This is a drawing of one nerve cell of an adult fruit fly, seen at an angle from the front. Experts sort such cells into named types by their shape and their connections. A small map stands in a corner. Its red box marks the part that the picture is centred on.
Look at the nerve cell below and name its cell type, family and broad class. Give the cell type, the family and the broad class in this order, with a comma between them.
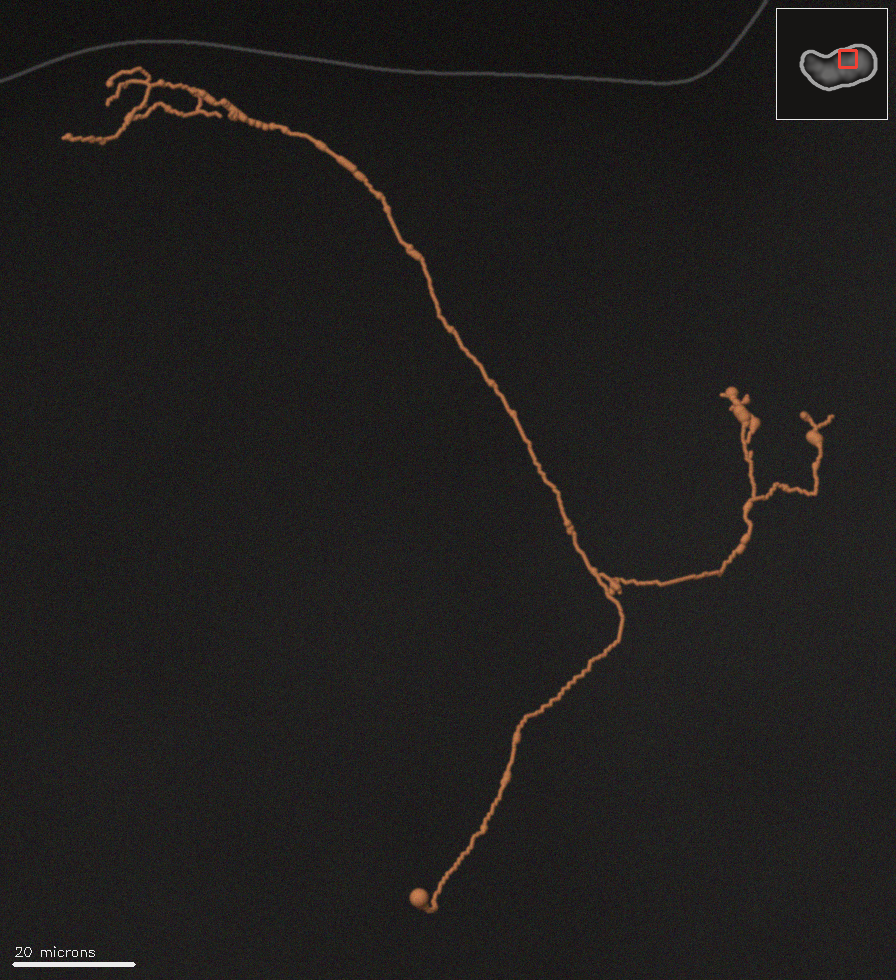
FB9B_e, hemilineage AOTUv4_ventral, central-brain intrinsic neuron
